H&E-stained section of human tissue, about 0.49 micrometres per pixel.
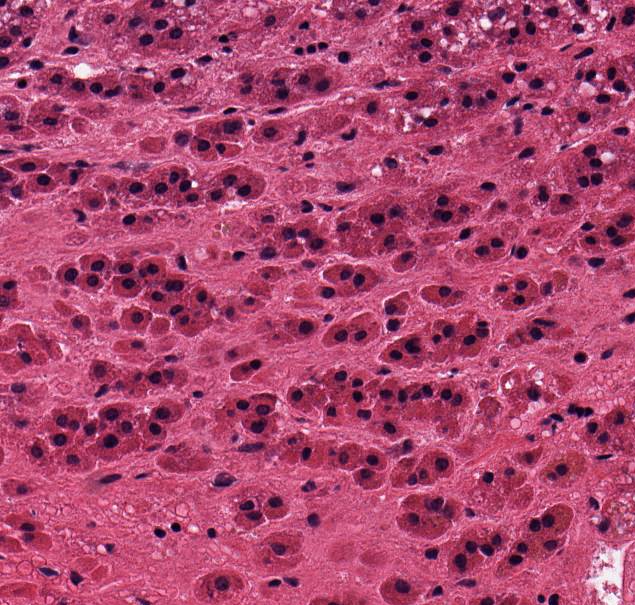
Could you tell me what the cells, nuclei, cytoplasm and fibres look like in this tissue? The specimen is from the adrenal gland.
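Notice that throughout, cells gather in small nests and short cords separated by pink stroma. Their cytoplasm is abundant, deeply eosinophilic, finely granular; nuclei are round, dark, fairly uniform in size. Between nests the stroma is pale pink and fibrillary, holding scattered small dark spindle-shaped nuclei.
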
